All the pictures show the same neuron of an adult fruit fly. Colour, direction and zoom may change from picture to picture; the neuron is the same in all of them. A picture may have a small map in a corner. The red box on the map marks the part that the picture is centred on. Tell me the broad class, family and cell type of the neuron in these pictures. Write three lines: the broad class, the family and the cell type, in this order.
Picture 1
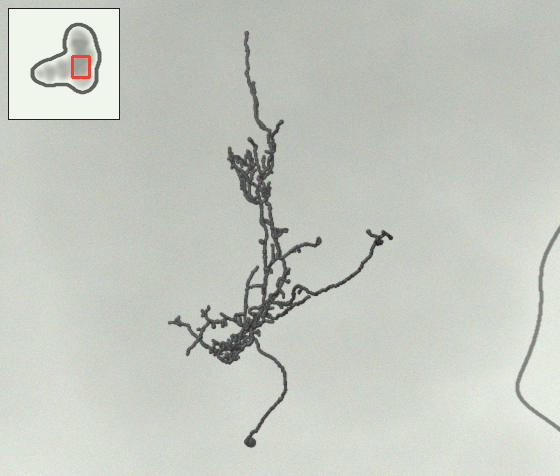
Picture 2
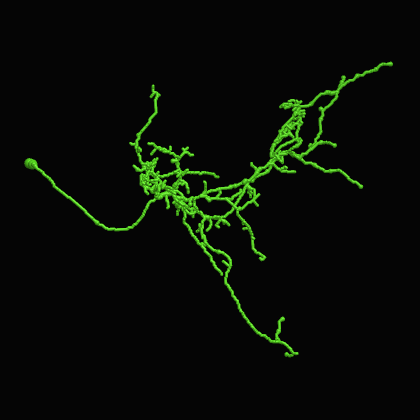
central-brain intrinsic neuron
hemilineage VLPl4_dorsal
AVLP743m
